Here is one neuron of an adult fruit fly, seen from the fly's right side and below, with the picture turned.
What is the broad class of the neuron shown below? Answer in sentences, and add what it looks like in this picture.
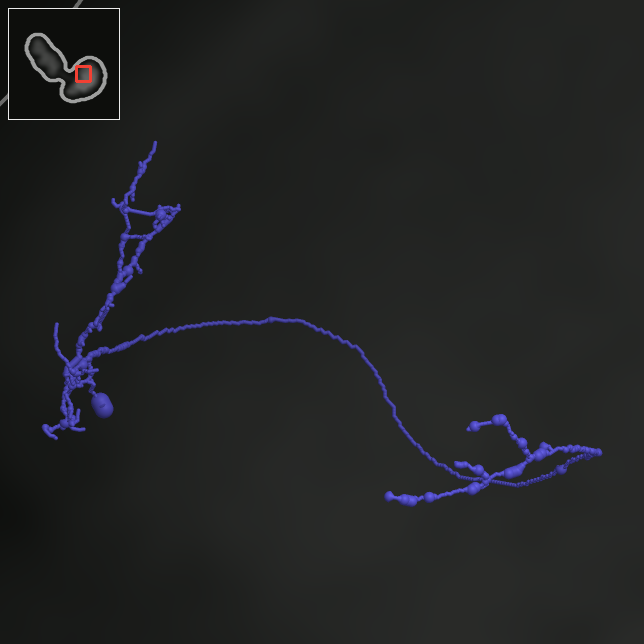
Its broad class is optic-lobe intrinsic neuron. The cell body is on the left of the picture. In this view it is wider than it is tall.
